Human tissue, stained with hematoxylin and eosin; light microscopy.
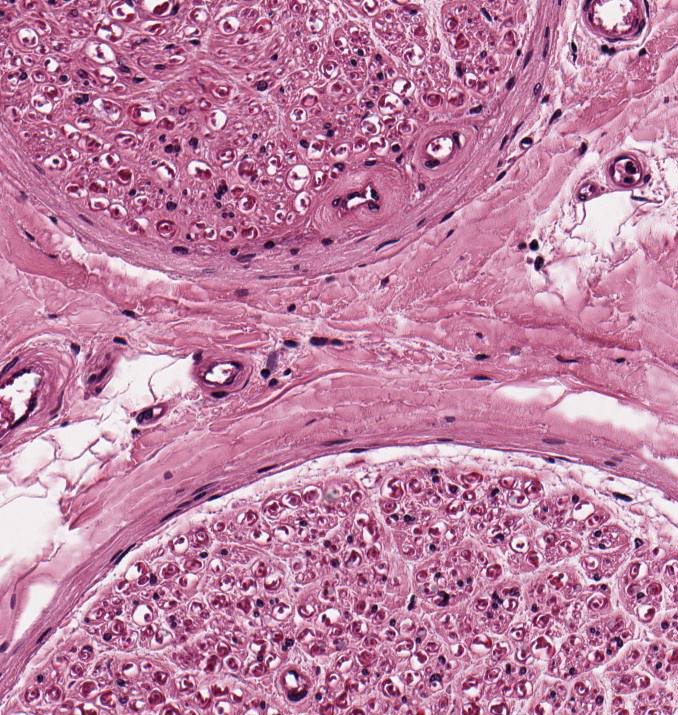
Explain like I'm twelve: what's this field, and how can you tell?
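Nerve fascicle: two large rounded bundles fill the top and bottom, with a connective tissue band across the middle. A thin layer of concentric flattened cells with elongated dark nuclei wraps each. Inside lie many small round profiles: central pink dot, pale clear halo.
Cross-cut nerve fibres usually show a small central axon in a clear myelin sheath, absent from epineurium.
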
